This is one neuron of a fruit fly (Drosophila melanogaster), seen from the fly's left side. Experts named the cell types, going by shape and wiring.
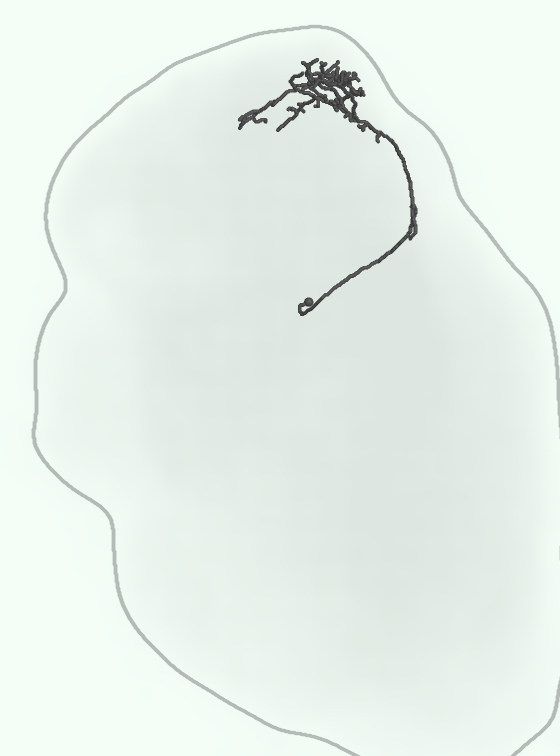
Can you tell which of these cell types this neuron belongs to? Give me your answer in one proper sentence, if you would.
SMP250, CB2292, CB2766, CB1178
To this neuron applies the cell type name CB2766.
